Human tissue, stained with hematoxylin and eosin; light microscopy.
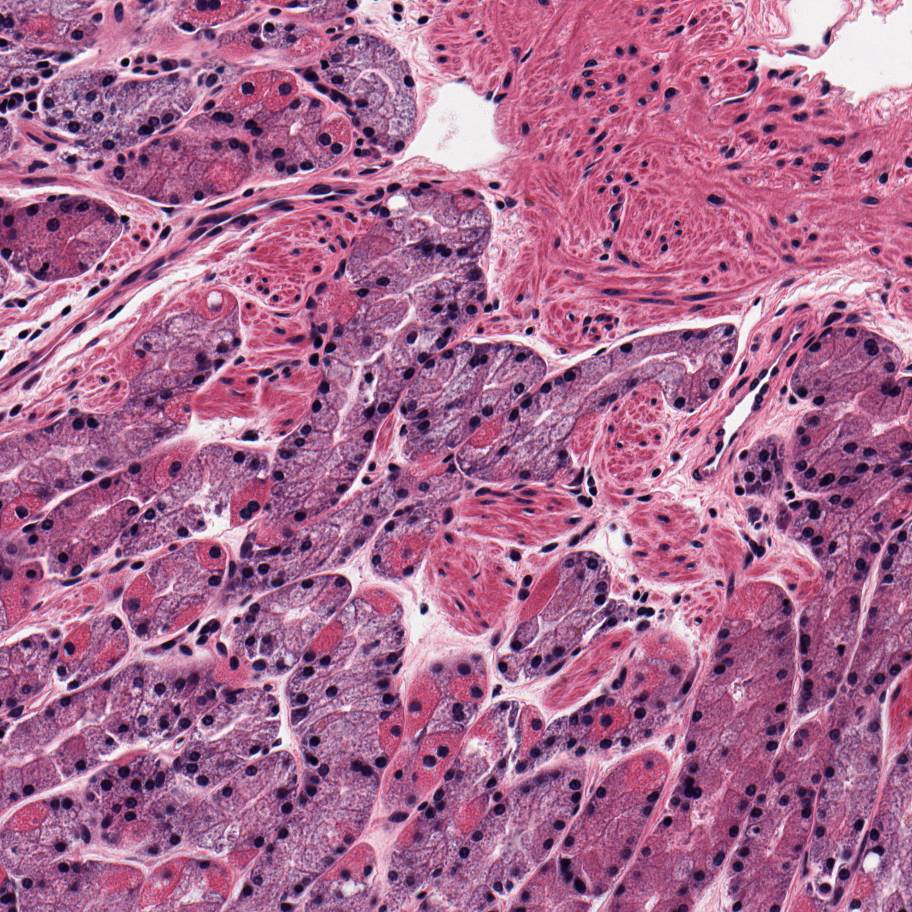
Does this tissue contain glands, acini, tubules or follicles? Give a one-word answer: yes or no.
Yes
